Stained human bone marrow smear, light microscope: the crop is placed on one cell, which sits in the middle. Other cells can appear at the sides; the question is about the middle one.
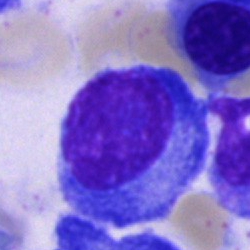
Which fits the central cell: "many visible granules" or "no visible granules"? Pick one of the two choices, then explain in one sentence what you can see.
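No visible granules. No distinct granules are visible in the cytoplasm.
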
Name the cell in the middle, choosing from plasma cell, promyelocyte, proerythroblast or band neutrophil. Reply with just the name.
plasma cell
